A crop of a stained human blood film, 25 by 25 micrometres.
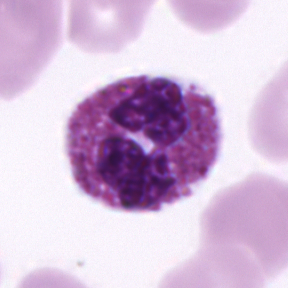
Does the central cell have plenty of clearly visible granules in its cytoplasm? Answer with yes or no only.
Yes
